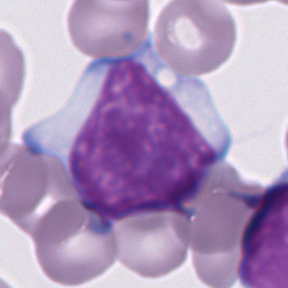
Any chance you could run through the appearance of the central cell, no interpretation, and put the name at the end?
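Start with the outline, which is irregular and angular where it follows the shapes of the neighbouring red cells; along its lower edge, red cells crowd right against it. Then follow the cytoplasm outward: it is pale blue, deepening to a darker blue at its outer edge, and no granules are visible in it. This cell is a myeloblast.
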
